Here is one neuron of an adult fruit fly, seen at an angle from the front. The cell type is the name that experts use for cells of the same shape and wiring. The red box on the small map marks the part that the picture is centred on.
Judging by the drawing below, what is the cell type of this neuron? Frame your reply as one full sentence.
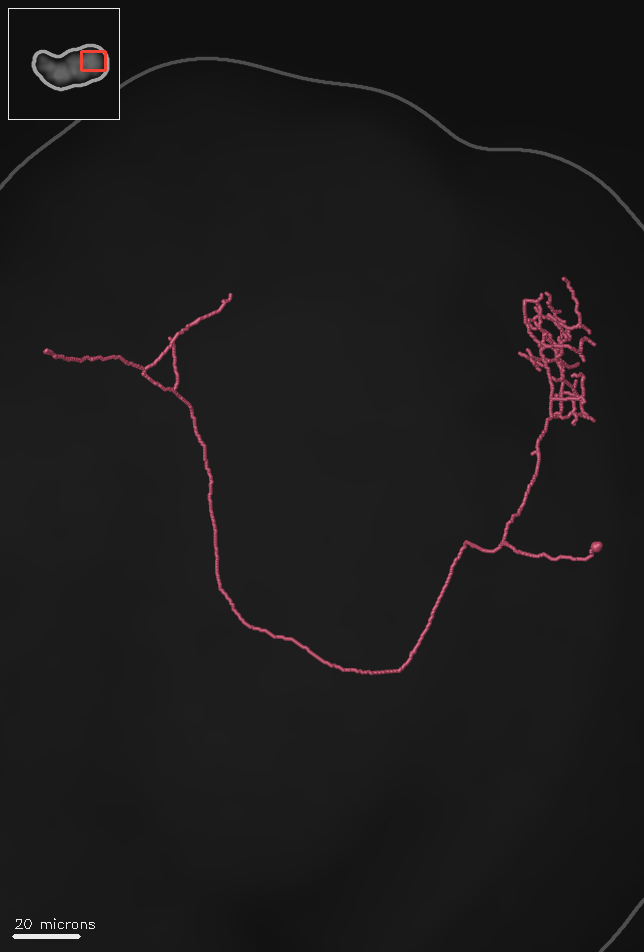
By type, the neuron is MeVP12.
